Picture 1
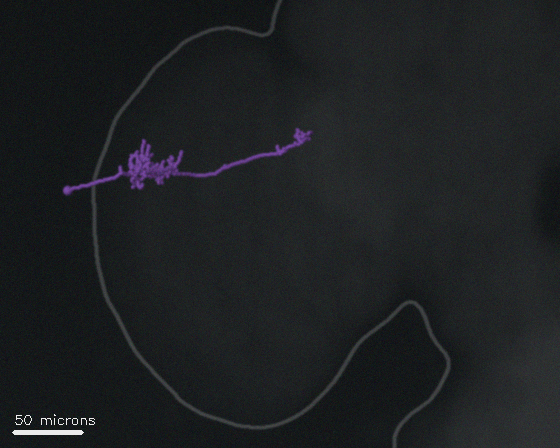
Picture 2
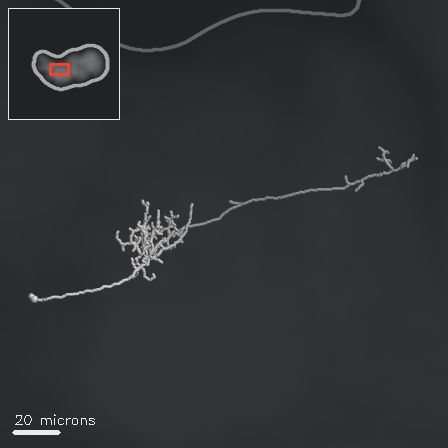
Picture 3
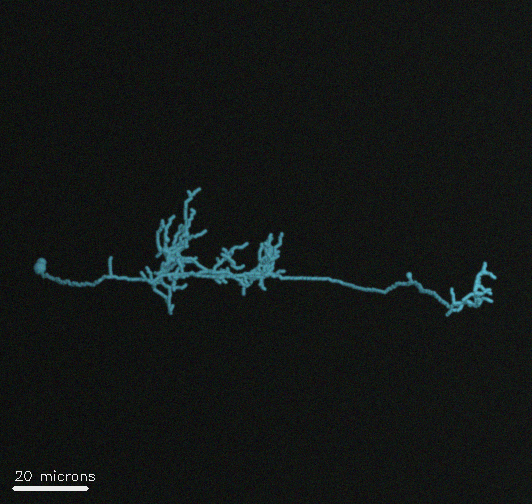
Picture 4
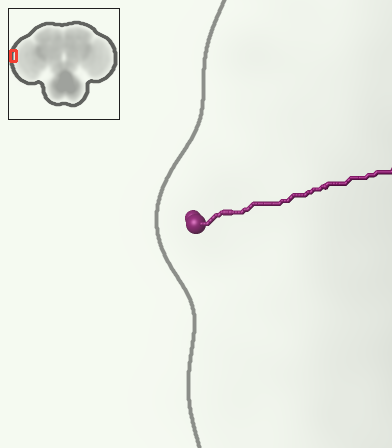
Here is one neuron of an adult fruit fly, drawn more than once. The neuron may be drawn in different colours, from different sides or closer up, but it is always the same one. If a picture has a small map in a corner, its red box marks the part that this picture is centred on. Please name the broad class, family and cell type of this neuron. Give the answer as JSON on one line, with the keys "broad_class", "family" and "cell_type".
{"broad_class": "optic-lobe intrinsic neuron", "family": "TmY", "cell_type": "TmY10"}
